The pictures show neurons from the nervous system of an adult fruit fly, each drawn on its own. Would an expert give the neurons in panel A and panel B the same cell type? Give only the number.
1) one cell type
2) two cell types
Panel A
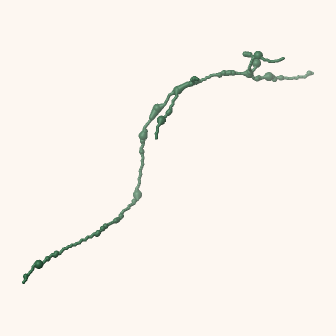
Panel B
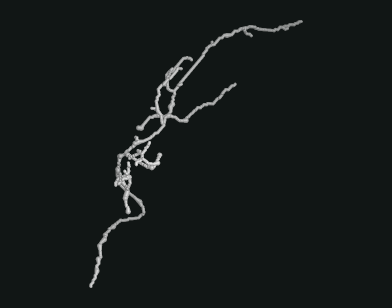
1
